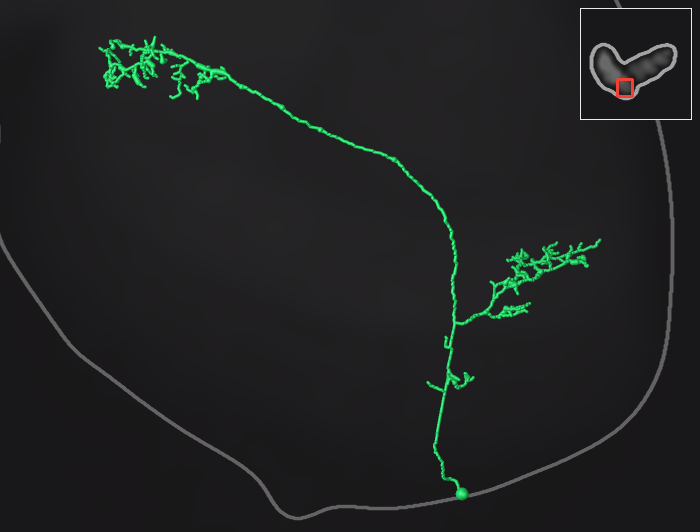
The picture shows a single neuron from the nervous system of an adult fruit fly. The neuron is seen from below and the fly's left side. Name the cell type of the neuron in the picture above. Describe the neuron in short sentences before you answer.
Dozens of branch ends can be seen. In this view it is about as wide as it is tall. Its broad class is optic-lobe intrinsic neuron. Its cell type is TmY21.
